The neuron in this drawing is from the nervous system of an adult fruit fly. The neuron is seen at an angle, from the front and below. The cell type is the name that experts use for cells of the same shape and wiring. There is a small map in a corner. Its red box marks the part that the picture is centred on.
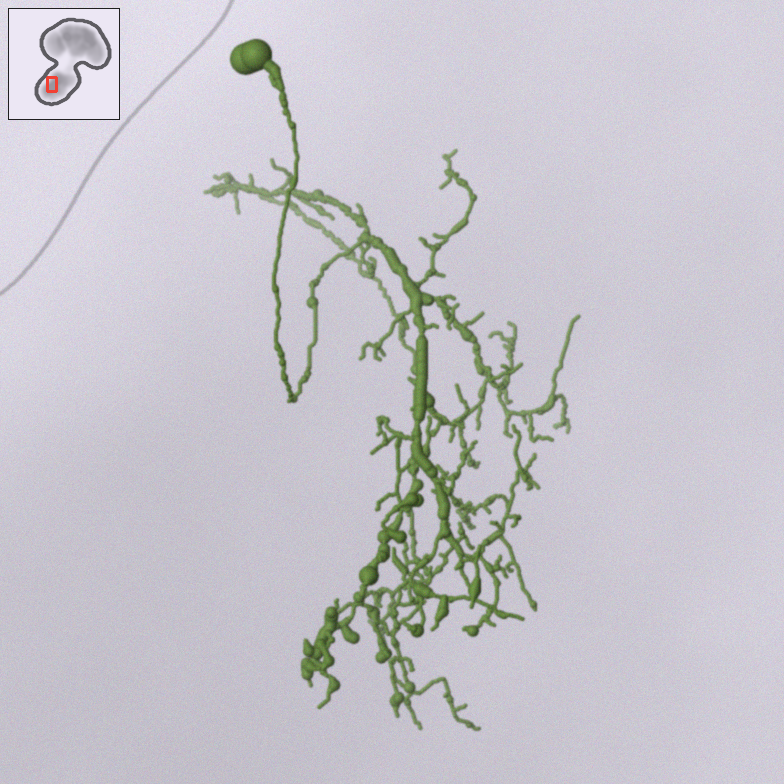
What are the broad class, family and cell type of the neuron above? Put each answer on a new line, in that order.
nerve-cord intrinsic neuron
hemilineage 08A
IN08A024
